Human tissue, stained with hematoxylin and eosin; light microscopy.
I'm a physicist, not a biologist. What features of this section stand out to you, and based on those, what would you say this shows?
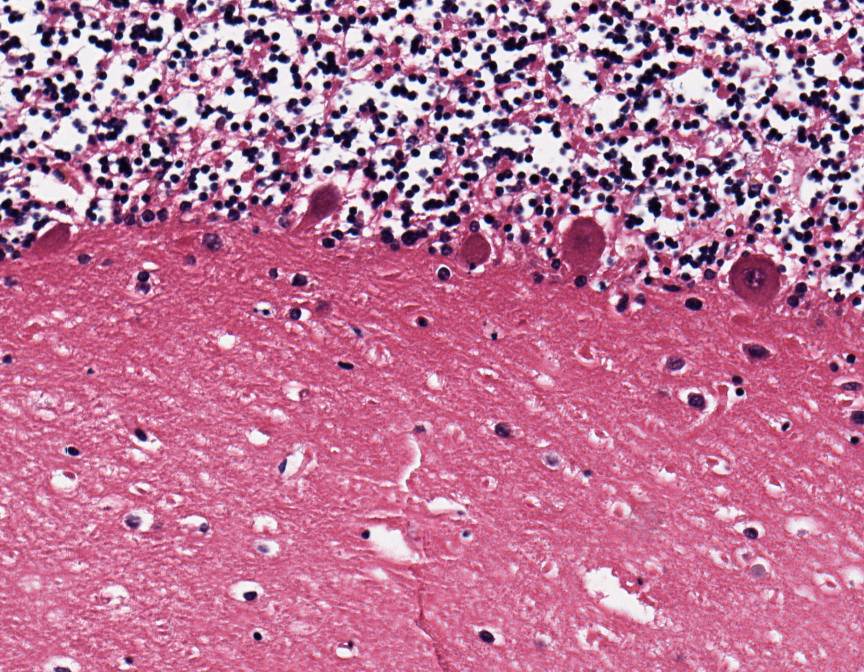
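Upper band: crowded with small, round, dark-staining nuclei that have very little visible cytoplasm. Boundary between the two layers: a single row of large Purkinje cells, their abundant cytoplasm staining pink. Lower layer: small, widely scattered nuclei, many sitting in clear halos. Conclusion: this section is cerebellum.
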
